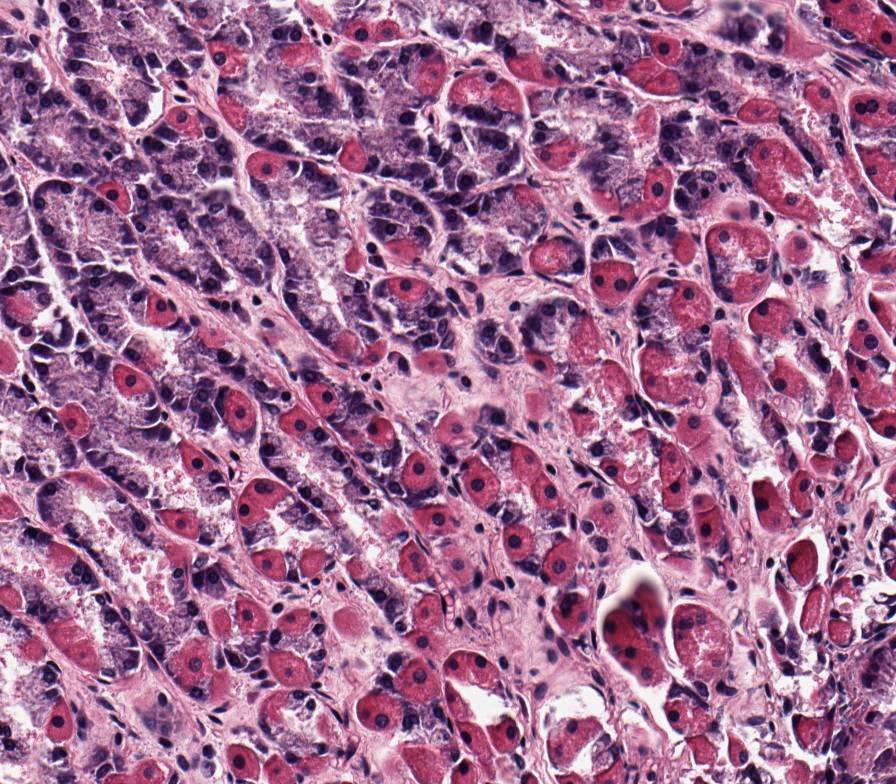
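Stomach: closely packed glands cut in several planes fill the field, with only thin strands of tissue between. Parietal cells with bright pink cytoplasm and a round central nucleus are scattered throughout, most numerous in the right half. Some contain two nuclei. Chief cells with granular purple-blue cytoplasm and basal dark nuclei predominate in the left half.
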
